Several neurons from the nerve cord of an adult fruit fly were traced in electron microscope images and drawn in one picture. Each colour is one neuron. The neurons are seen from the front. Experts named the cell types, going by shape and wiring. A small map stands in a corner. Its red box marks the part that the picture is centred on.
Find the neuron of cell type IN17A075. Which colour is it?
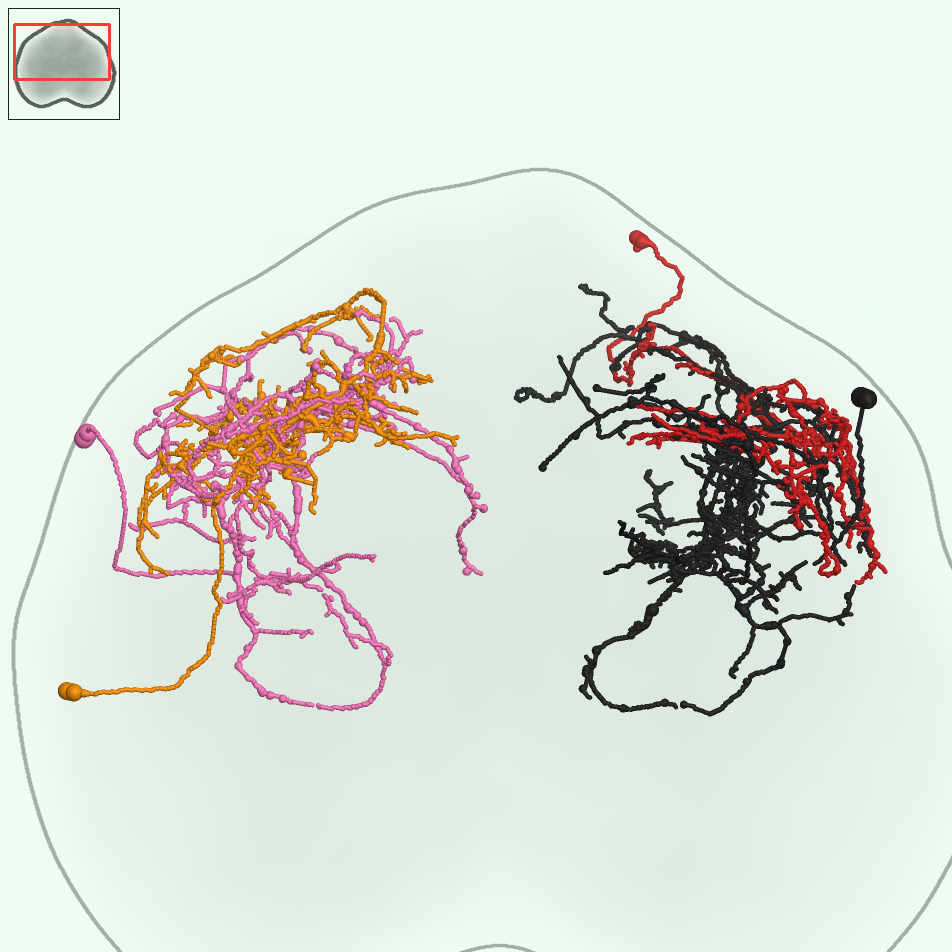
pink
